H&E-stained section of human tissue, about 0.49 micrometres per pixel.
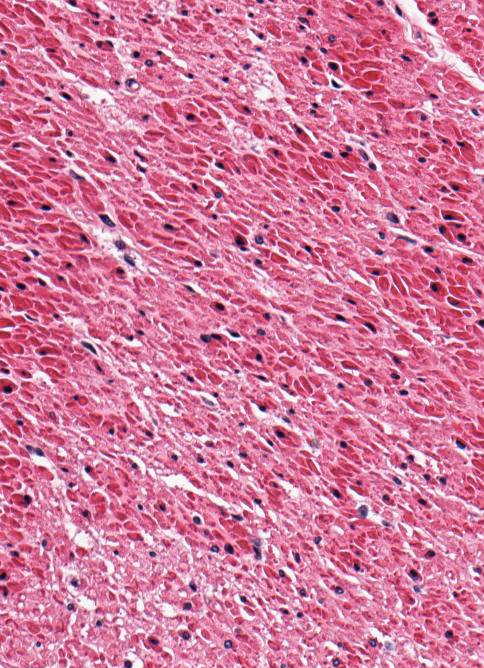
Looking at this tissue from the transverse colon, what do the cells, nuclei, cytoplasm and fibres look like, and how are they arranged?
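Bright pink to red staining marks the cytoplasm of the fibres. Between them the stroma is scant, visible only as thin pale gaps. Small white cracks lie between the fibres, mostly running in the same direction as the fibres. No epithelium or glands are present anywhere in the field.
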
